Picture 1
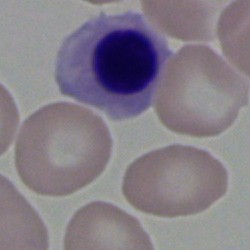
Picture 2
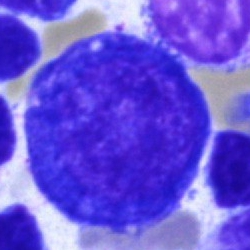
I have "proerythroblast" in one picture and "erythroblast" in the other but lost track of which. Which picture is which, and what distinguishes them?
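Erythroblast in picture 1, proerythroblast in picture 2. Outline: picture 1 irregular, slightly angular; picture 2 roughly round, edge slightly uneven and bumpy. Chromatin: picture 1 very dark purple, densely condensed, almost without texture; picture 2 fine, with scattered lighter purple patches.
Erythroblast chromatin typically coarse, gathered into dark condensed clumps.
Picture 1 nucleus off-centre to the right, no nucleoli; cytoplasm pale lilac-blue, wider left of the nucleus than right.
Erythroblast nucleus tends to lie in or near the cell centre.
Picture 2: no granules; small clear white spot near the top edge; other darkly stained nucleated cells around it at the picture edges.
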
